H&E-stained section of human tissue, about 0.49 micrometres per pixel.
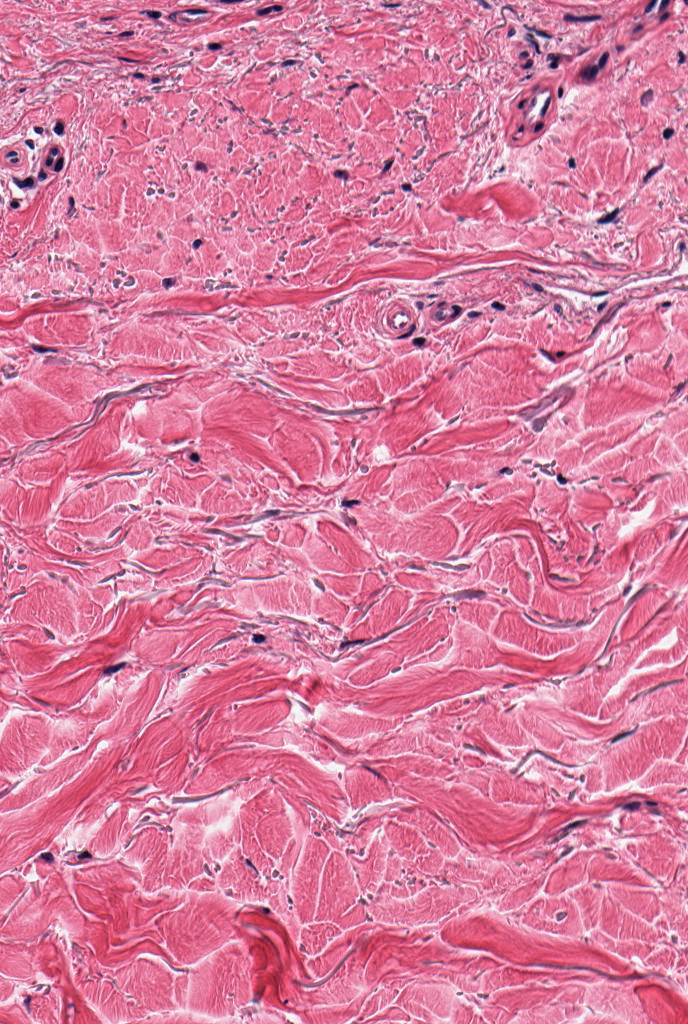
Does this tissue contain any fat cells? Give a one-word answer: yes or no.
No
